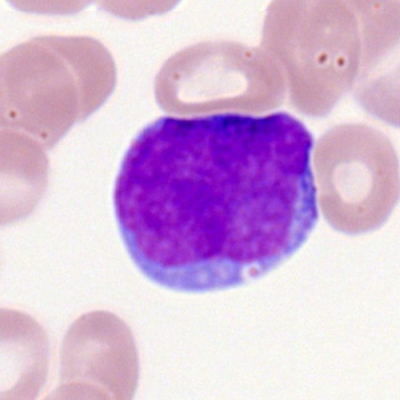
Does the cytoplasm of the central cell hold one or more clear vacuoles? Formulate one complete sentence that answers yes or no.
Yes, one or more clear vacuoles are found in the cytoplasm of the cell.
